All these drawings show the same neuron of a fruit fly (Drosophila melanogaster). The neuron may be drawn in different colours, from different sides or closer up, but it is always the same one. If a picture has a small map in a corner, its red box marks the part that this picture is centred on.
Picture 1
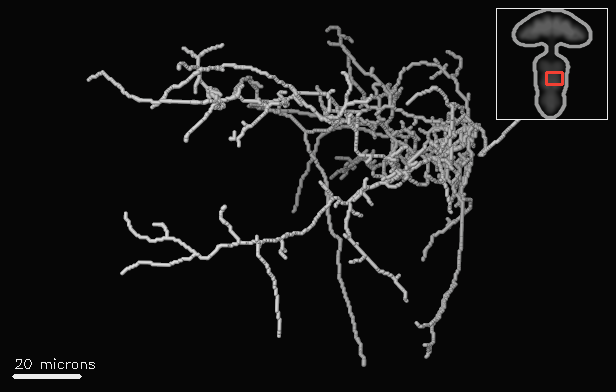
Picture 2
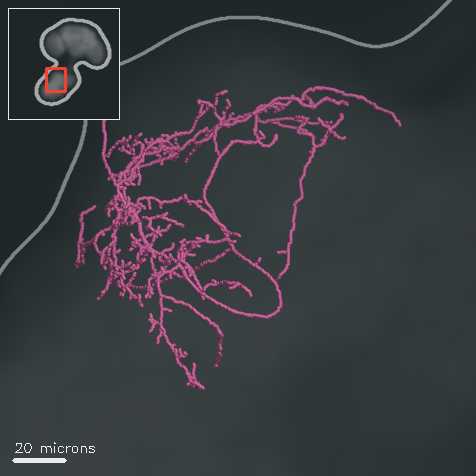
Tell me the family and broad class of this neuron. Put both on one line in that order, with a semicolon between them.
hemilineage 17A; nerve-cord intrinsic neuron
